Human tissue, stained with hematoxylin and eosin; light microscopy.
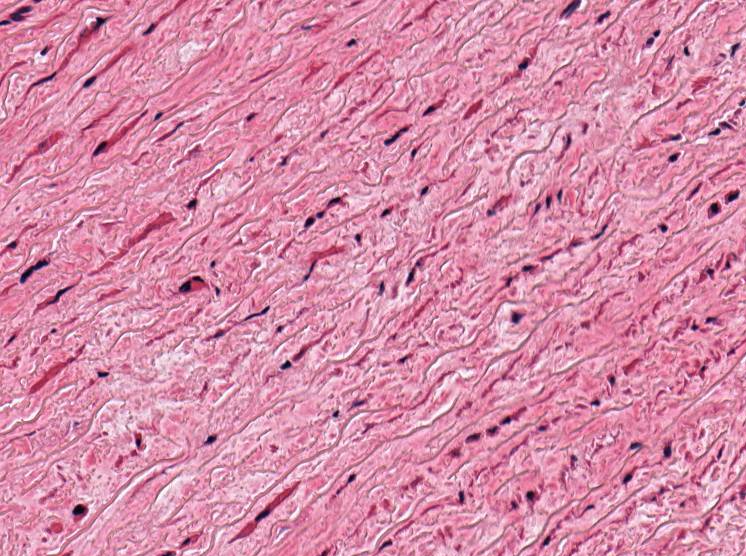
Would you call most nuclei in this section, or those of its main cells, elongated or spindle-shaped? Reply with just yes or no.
Yes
